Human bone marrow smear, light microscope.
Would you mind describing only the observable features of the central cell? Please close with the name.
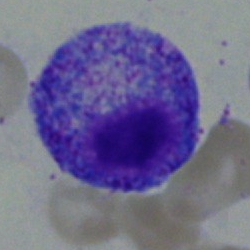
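There's just one unlobed mass of nucleus here, sitting in the lower half of the cell. Coarse purple granules crowd the cytoplasm and reach right out to the cell margin. It's a promyelocyte.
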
